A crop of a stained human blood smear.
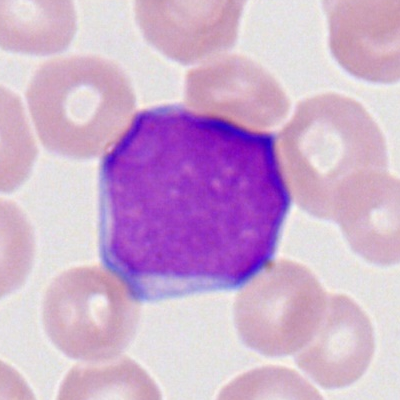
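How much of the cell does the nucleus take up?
Almost the whole cell, and it is a single unlobed mass.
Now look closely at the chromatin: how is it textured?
Finely textured and evenly spread, without coarse dark clumps.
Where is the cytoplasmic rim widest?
Along the bottom edge of the cell.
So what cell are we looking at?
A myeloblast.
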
